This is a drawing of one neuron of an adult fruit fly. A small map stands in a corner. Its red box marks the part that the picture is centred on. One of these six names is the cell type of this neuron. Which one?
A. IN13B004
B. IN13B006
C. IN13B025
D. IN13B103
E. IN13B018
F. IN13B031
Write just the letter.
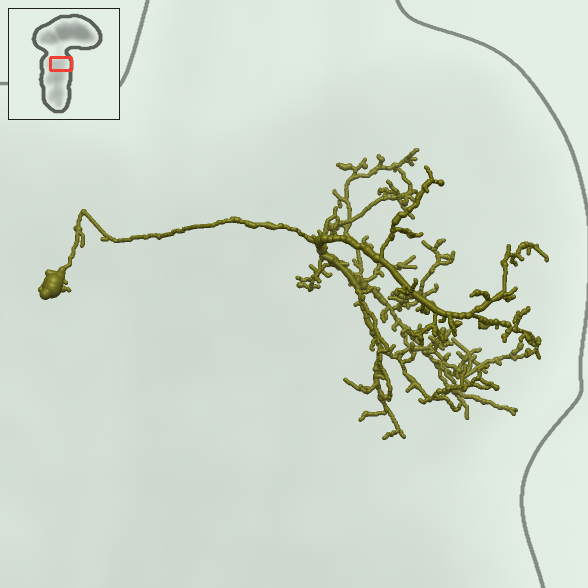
B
